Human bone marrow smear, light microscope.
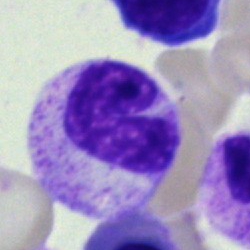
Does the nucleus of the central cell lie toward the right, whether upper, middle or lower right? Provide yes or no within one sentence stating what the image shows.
Yes, most of the cytoplasm lies to the left of the nucleus.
